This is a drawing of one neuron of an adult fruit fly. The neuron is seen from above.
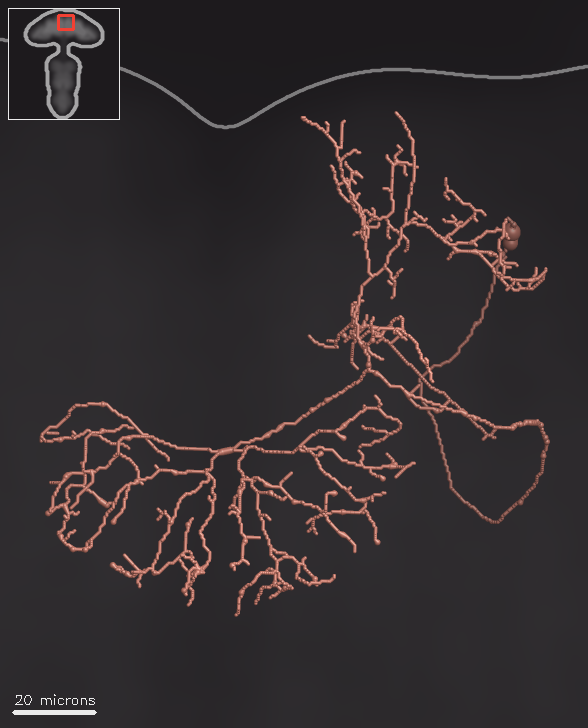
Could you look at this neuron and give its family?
hemilineage LALv1_dorsal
